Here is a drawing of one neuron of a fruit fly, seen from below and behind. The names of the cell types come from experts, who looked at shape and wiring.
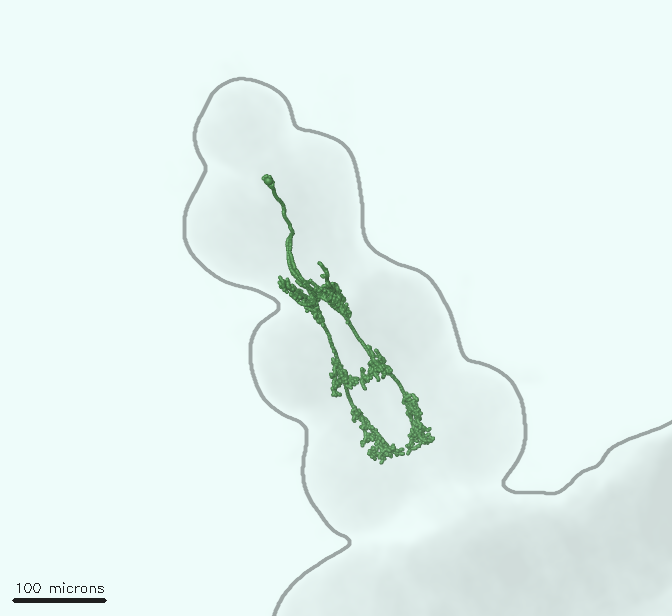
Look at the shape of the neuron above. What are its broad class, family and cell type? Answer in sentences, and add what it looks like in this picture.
Its broad class is nerve-cord intrinsic neuron. Its family is hemilineage 00A. The cell type is IN00A005. The cell body can be seen at the top of the picture. By the scale bar it is about 300 microns tall in this view.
